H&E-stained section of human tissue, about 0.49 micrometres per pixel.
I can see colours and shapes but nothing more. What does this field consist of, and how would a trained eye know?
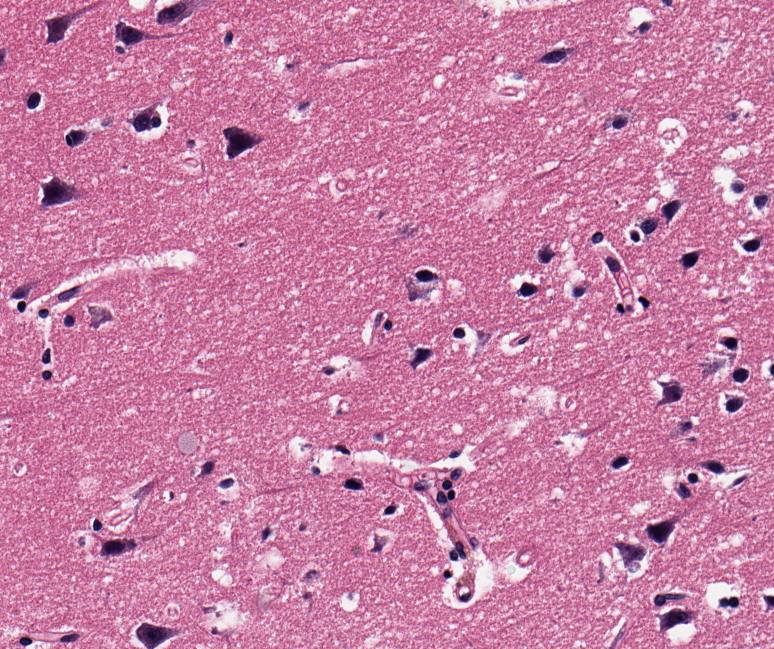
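Cerebral cortex, checked point by point: first, the field is a continuous pink fibrillary neuropil with scattered cells and no epithelium, glands or fat. Second, scattered neurons have angular, triangular dark purple bodies, largest in the upper left, several tapering at one corner into a single stout process. Third, small round dark glial nuclei are scattered about, crowded more toward the right.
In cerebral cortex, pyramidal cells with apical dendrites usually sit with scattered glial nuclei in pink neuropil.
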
